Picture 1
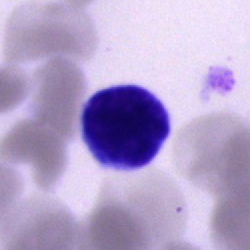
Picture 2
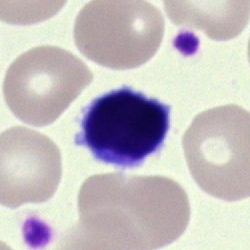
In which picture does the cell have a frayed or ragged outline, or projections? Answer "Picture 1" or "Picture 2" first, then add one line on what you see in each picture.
Picture 2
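Picture 1: The cell has a round, smooth outline.
Picture 2: The cell outline is ragged, with small fine projections most evident on the left side.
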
